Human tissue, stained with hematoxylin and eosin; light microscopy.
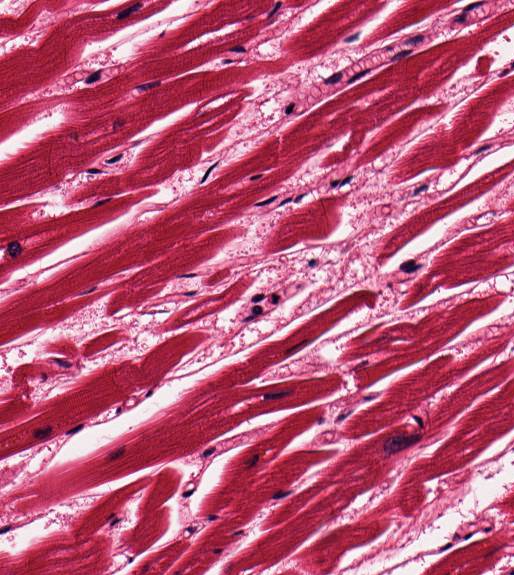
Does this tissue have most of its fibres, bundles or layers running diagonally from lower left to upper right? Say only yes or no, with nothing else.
Yes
